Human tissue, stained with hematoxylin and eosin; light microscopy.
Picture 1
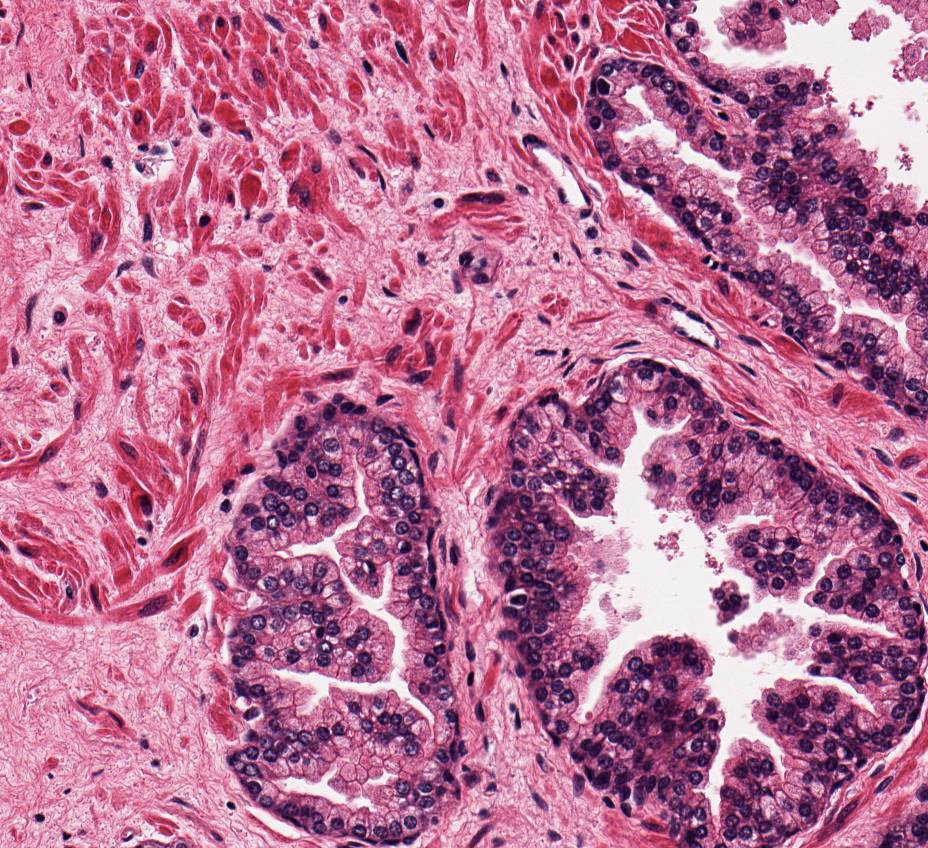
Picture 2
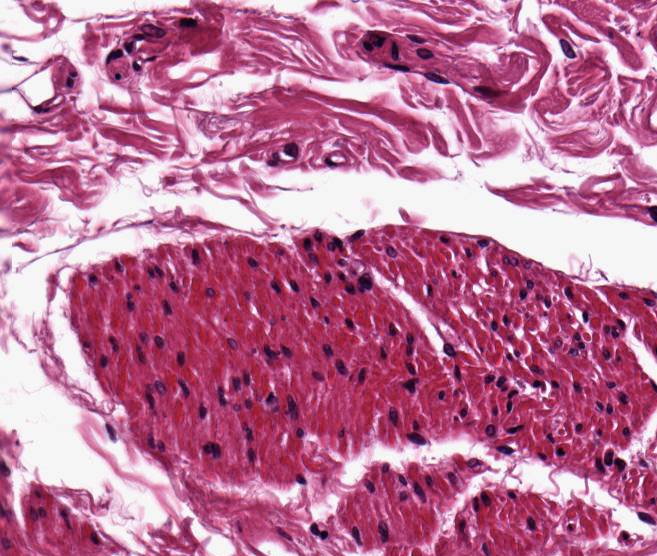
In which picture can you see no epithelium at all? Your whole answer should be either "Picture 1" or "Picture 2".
Picture 2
